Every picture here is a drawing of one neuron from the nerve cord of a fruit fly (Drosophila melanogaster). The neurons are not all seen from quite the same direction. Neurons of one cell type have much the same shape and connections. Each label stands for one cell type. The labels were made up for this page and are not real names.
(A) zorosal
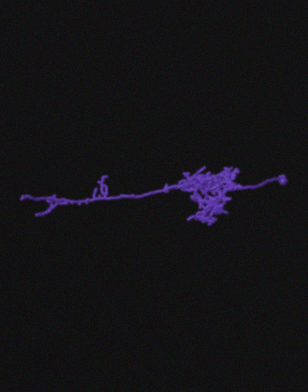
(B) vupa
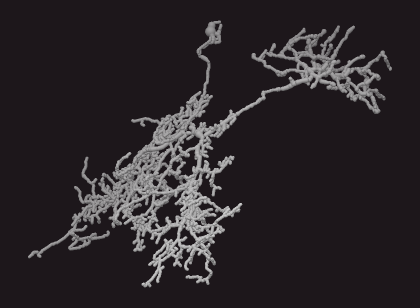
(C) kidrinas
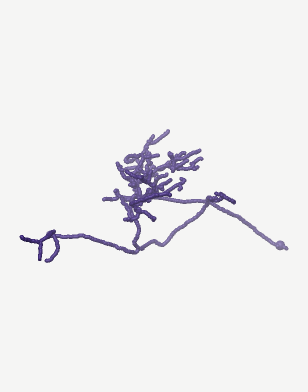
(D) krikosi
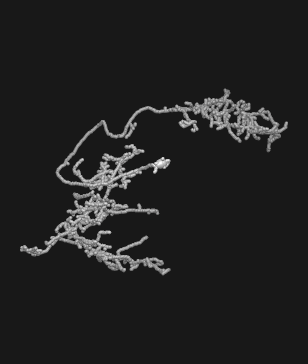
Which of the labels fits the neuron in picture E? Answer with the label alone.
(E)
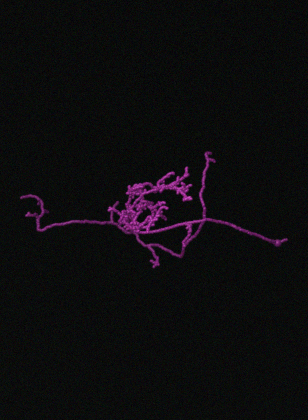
kidrinas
